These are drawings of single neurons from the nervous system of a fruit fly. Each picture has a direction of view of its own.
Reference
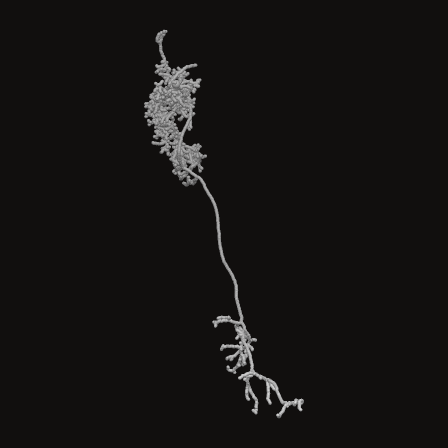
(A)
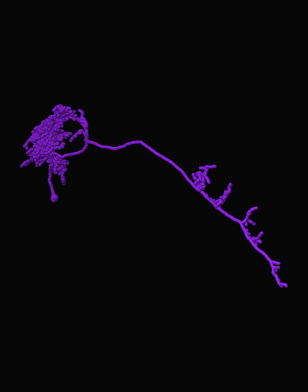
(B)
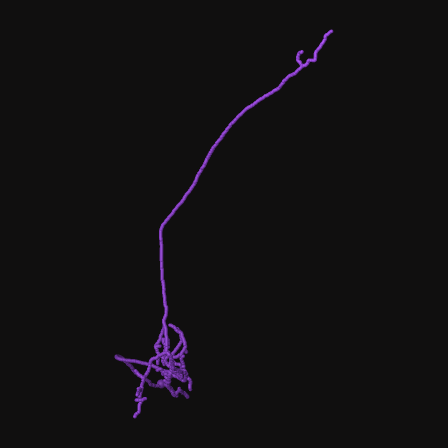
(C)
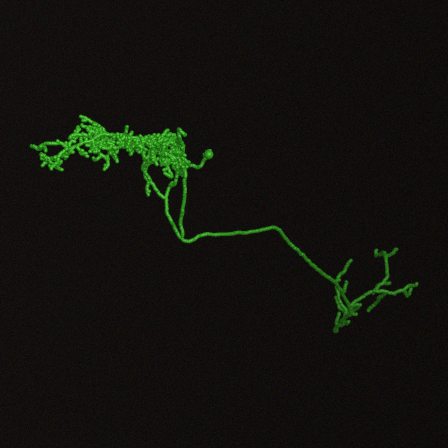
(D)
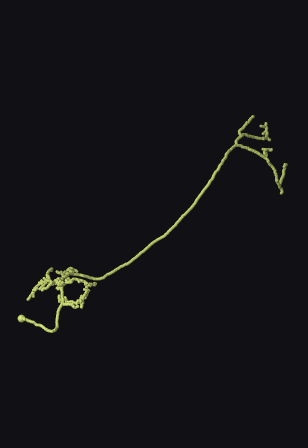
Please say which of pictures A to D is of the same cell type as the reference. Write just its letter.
A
